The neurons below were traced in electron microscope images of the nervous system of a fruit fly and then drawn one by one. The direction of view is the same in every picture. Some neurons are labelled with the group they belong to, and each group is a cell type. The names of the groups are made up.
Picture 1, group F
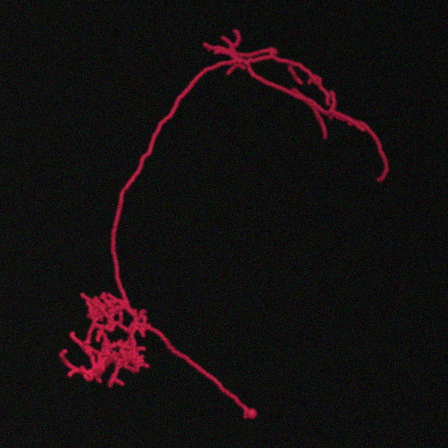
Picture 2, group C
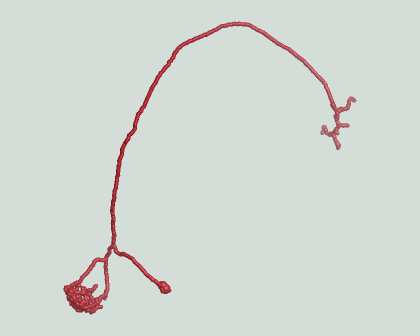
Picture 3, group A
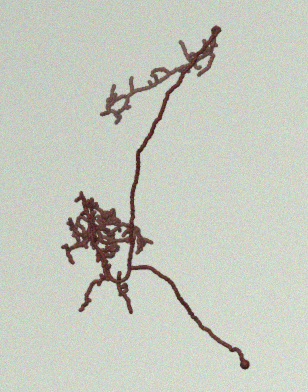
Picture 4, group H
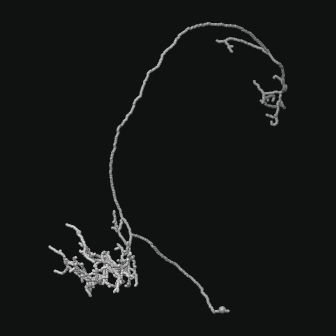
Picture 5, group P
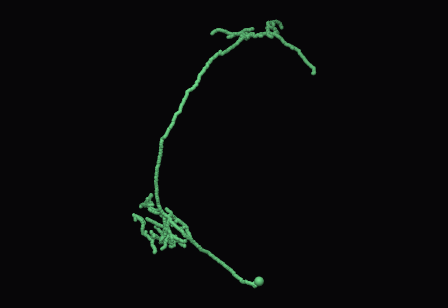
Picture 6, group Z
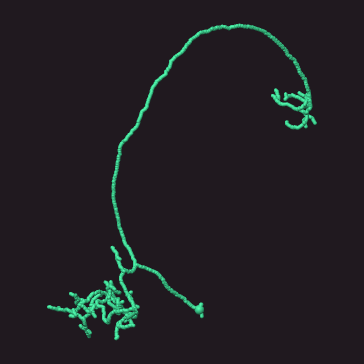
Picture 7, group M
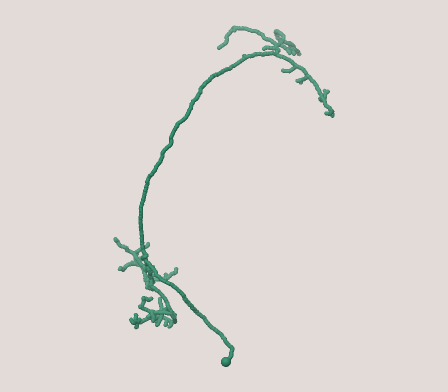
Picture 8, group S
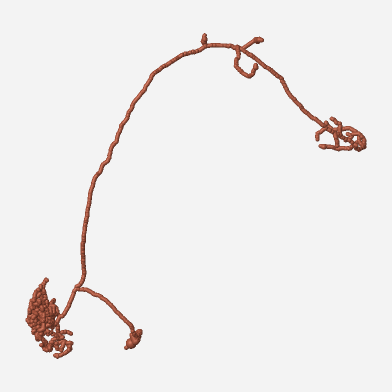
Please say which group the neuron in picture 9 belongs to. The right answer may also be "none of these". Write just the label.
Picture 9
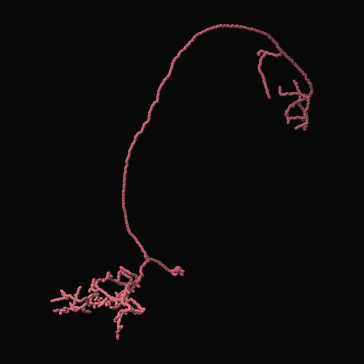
group Z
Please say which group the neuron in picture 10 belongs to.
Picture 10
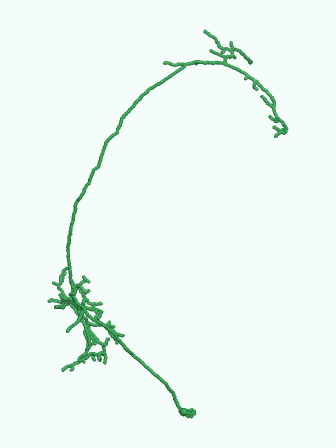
group M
